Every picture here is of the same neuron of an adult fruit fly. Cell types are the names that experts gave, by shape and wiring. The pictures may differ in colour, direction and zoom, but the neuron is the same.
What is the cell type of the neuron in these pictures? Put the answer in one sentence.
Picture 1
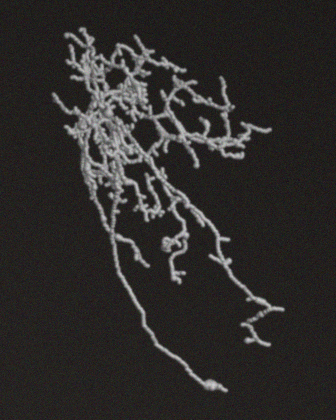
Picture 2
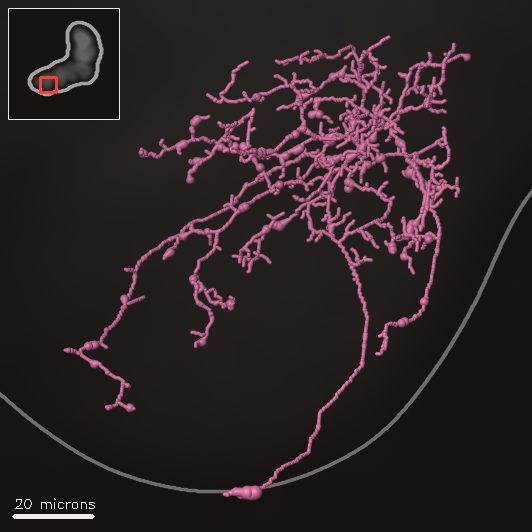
The cell type is IN08A037.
